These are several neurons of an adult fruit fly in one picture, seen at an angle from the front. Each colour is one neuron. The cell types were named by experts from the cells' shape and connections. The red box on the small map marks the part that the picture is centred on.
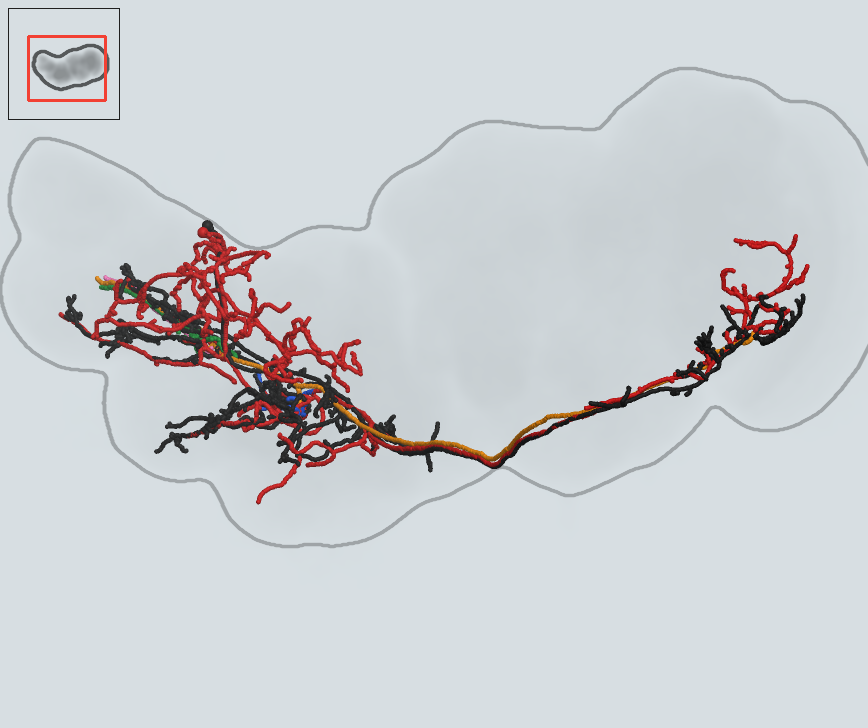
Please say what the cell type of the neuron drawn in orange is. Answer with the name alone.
SApp23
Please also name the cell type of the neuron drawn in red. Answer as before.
AN17B011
